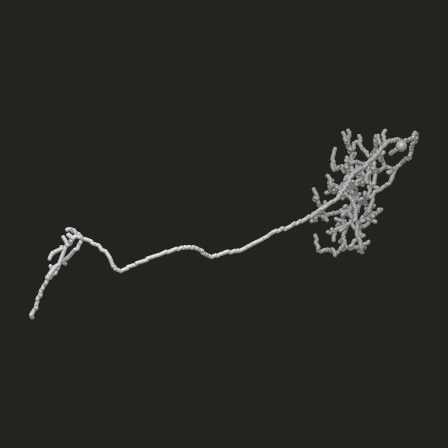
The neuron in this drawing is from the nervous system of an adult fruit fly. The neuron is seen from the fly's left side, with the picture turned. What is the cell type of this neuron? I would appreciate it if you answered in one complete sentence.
Of the cell type MeLo2 is this neuron.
